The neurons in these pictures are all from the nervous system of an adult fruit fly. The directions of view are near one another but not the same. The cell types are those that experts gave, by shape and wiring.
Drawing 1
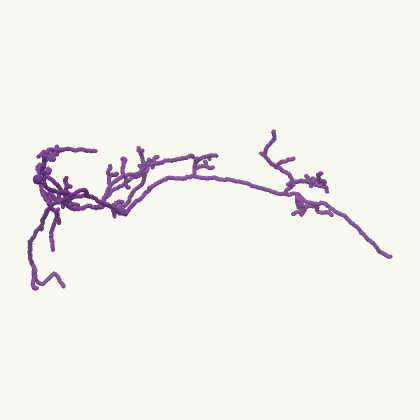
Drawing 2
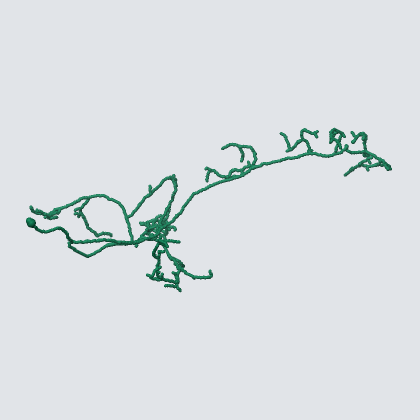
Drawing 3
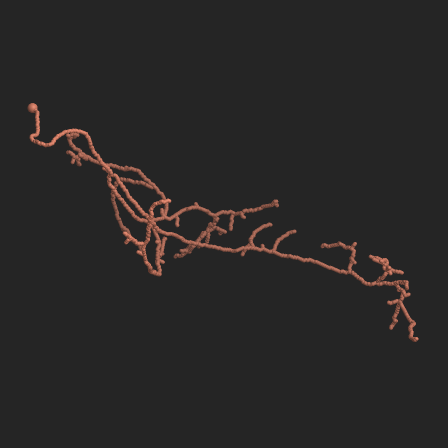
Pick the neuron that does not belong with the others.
Drawing 1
